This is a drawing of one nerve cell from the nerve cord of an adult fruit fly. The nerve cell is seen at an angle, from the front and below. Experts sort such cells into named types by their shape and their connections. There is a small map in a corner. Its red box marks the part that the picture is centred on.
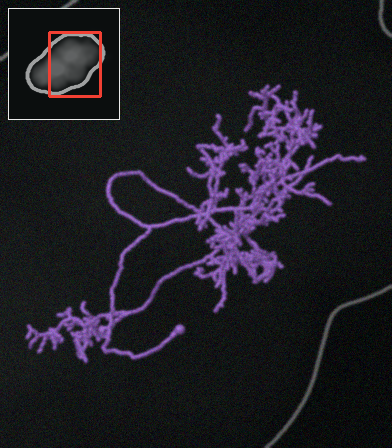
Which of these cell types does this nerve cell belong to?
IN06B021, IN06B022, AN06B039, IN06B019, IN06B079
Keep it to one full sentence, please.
The cell type this nerve cell represents is IN06B022.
